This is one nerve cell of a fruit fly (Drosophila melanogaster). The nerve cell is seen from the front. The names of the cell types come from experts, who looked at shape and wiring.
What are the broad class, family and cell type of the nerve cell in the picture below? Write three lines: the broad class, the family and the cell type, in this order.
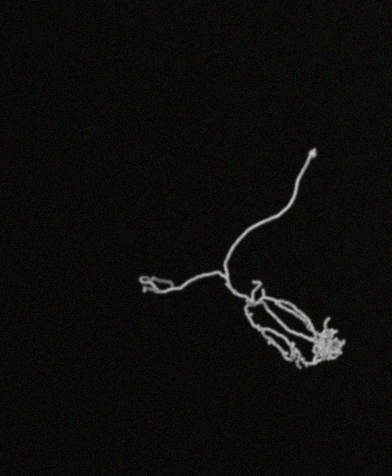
nerve-cord intrinsic neuron
hemilineage 23B
IN23B048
